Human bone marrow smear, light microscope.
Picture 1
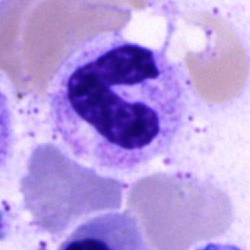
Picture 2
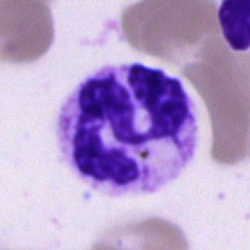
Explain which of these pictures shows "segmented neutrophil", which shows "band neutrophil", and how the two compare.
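Picture 1 is a band neutrophil and picture 2 a segmented neutrophil. The nucleus in picture 1 is bent into a C shape opening to the right, while in picture 2 it is divided into several lobes curving around a pale centre. Both have dark purple chromatin, dense in picture 1 and coarsely clumped in picture 2. Picture 1 has pale pinkish-lilac cytoplasm with scattered fine pinkish-purple granules; picture 2 holds only fine, faint granules.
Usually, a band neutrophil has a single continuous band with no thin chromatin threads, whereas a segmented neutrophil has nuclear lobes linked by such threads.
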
